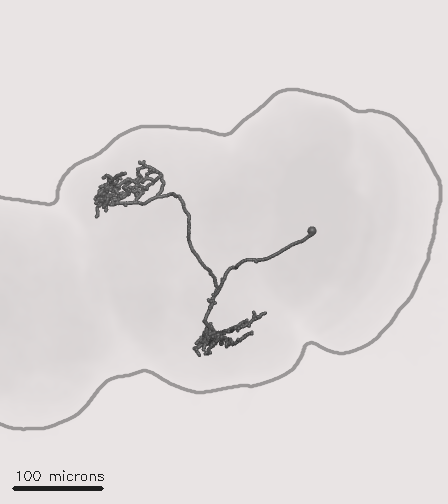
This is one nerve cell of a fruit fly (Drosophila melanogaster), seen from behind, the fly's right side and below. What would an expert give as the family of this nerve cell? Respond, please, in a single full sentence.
Grouped by family, the nerve cell goes with hemilineage CREa1_ventral.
